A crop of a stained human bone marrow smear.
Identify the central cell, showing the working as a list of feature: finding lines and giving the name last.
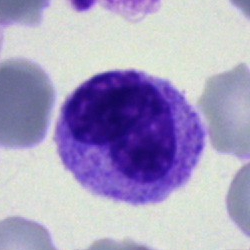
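Nucleus position: off-centre, toward upper left.
Chromatin: dark purple, dense, with clumped patches.
Cytoplasm extent: wide band along lower and right sides of nucleus.
Cytoplasm appearance: pale lilac, filled with fine granules.
Cell: metamyelocyte.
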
